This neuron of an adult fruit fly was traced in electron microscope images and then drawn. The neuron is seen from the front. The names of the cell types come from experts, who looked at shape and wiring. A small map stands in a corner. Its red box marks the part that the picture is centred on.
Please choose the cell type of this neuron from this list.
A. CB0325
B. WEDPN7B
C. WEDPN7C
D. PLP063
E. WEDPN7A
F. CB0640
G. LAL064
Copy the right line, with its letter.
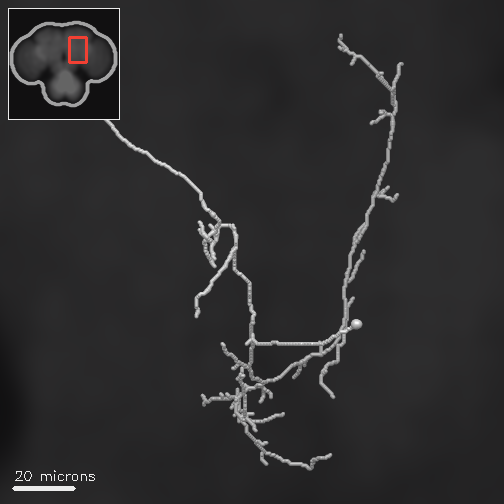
B. WEDPN7B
